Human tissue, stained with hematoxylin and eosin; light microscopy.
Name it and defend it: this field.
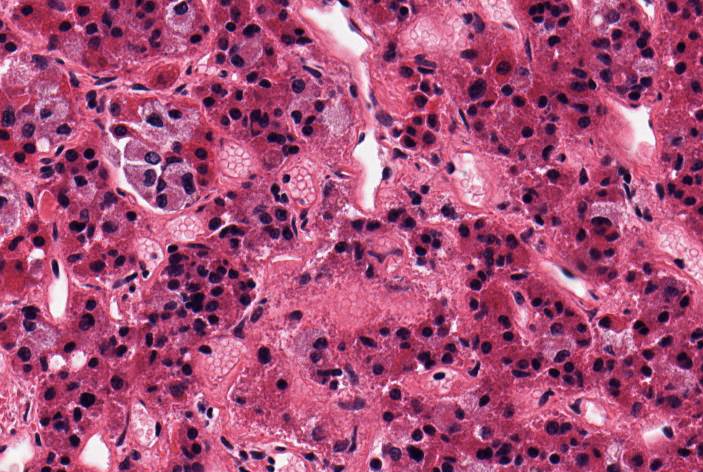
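That's the pars distalis of the pituitary. Polygonal cells fill the field in solid sheets and small nests, with no glandular lumens.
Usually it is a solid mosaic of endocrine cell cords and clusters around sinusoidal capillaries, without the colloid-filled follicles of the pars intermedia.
Slit-like empty capillary spaces lie between the groups, one running roughly vertically in the upper centre.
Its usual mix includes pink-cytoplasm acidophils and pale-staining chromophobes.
Many cells across the field have strongly eosinophilic red cytoplasm; scattered ones in the upper middle and centre are pale and foamy with many small vacuoles.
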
